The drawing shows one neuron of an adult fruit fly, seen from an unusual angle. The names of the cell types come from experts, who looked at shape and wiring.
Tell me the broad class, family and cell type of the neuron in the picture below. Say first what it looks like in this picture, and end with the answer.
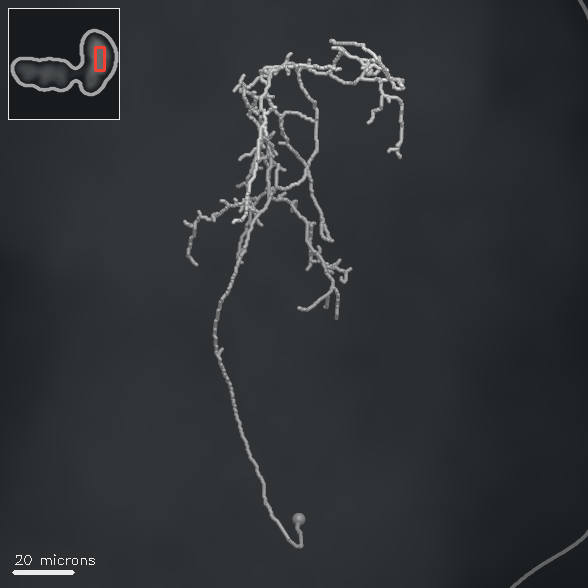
The cell body can be seen at the bottom of the picture. From top to bottom in the picture it spans about 170 microns. The picture shows dozens of branch ends. Its broad class is central-brain intrinsic neuron. The family is hemilineage SIPa1_ventral. It is of cell type SMP025.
